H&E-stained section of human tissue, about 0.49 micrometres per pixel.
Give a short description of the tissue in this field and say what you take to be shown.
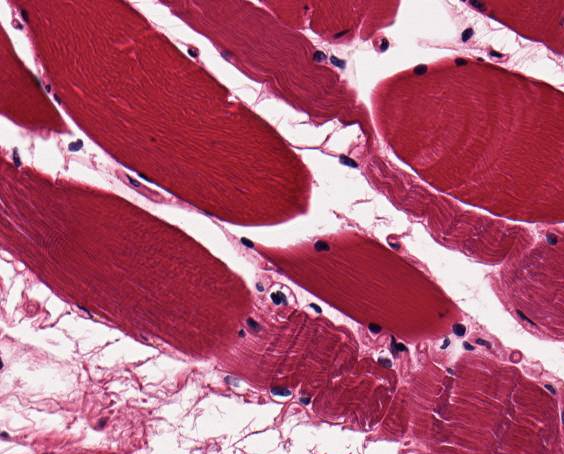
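The muscle fibres are cut in long oblique profiles, running diagonally across the field from upper left to lower right. Their nuclei are small, dark and oval and are placed at the fibre edges, not centrally. Loose, wispy, pale pink connective tissue occupies the spaces between fibres, most abundantly in the lower left corner. No fat cells are present. The tissue is skeletal muscle.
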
